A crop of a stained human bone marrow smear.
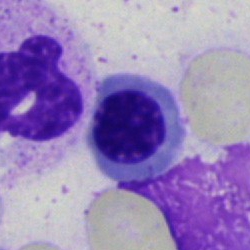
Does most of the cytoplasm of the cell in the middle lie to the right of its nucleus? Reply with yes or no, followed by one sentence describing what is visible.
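Yes. The nucleus sits off-centre toward the left side of the cell.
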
